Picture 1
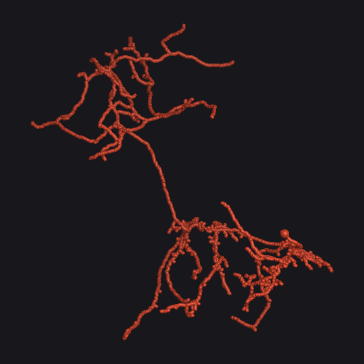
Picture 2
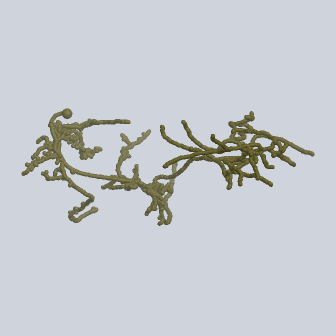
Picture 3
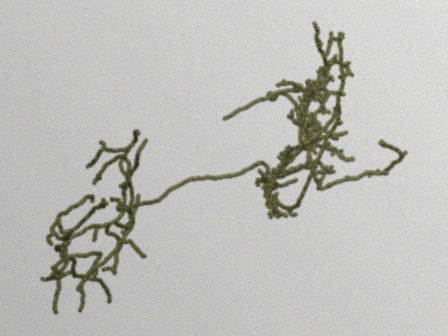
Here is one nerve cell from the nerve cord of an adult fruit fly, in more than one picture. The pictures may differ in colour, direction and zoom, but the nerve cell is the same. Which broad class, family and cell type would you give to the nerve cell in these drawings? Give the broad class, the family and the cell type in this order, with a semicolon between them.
nerve-cord intrinsic neuron; hemilineage 18B; IN18B035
